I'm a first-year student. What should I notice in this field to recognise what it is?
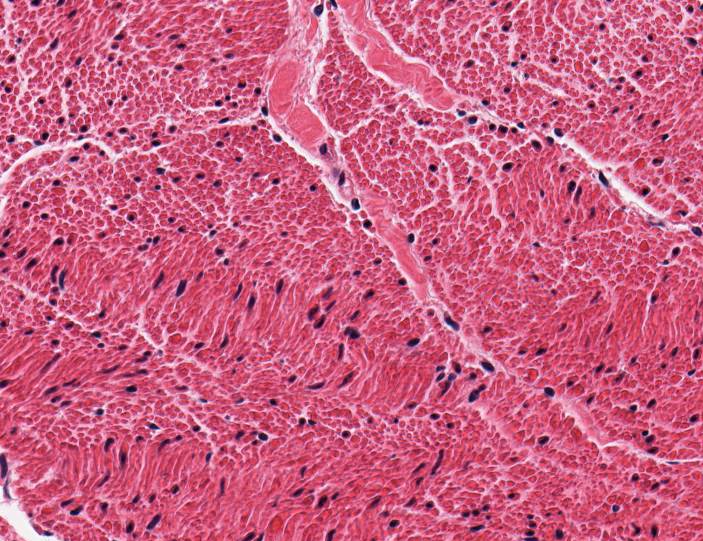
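Field: smooth muscle throughout. Muscle cells show no cross-striations. Decisive: the lower part, cut lengthwise or obliquely, has elongated, cigar-shaped nuclei lying parallel to the fibres.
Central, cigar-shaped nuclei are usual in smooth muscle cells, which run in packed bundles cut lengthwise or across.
Upper half cut across: small round fibre profiles, only a minority of them nucleated.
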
